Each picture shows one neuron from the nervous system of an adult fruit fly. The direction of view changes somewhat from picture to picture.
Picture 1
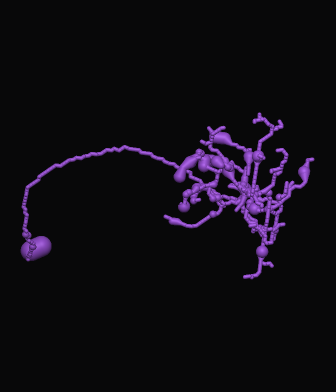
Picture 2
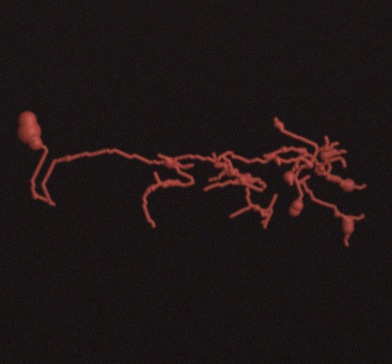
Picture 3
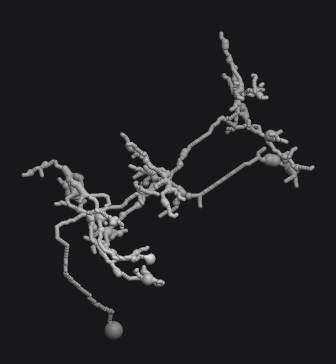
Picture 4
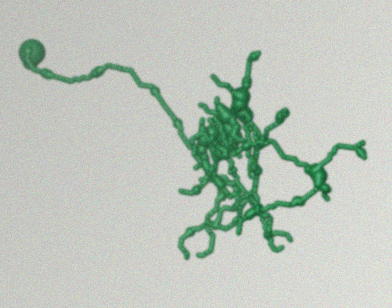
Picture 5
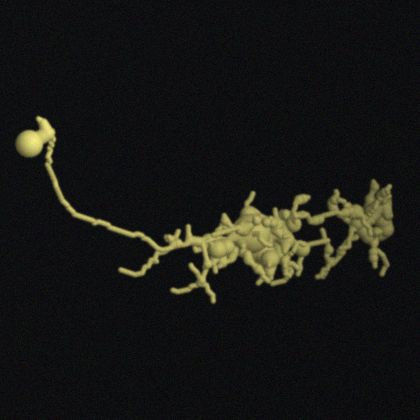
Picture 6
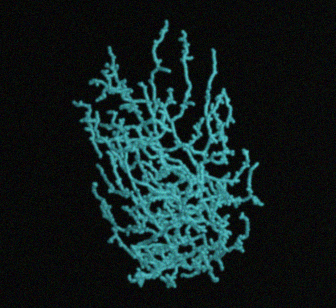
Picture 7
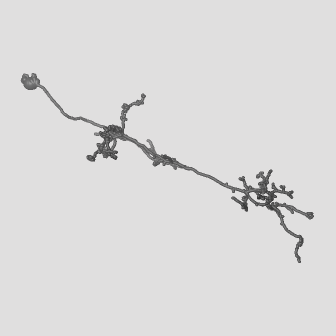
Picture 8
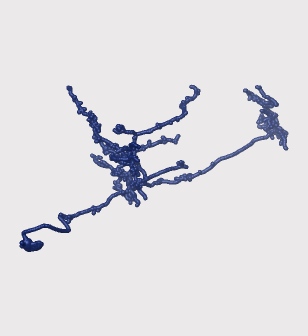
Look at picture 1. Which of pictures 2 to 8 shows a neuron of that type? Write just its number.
4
